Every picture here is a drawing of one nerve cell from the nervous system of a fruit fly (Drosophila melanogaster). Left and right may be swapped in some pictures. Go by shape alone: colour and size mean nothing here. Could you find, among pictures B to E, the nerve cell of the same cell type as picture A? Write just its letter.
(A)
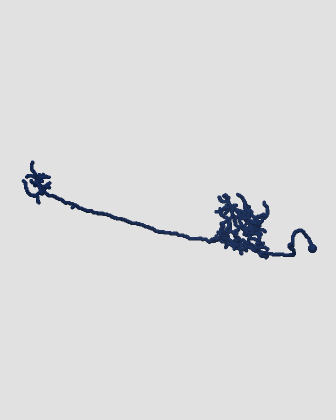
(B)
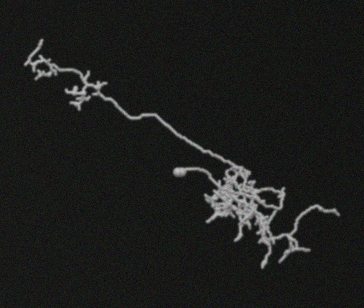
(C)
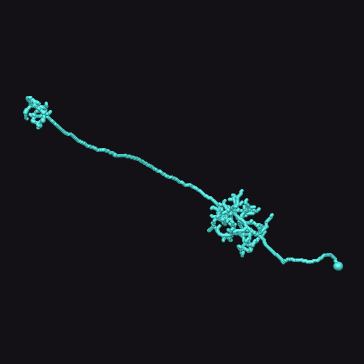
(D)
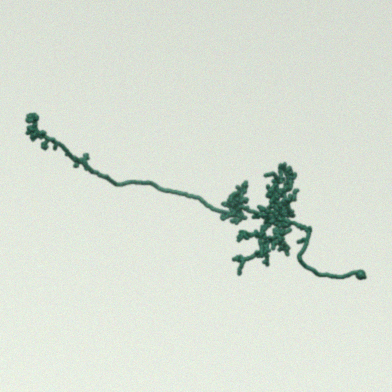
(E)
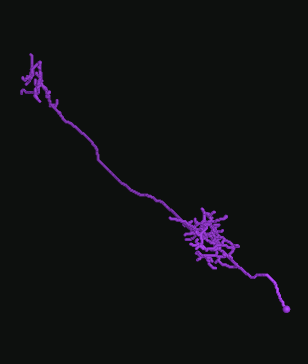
C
